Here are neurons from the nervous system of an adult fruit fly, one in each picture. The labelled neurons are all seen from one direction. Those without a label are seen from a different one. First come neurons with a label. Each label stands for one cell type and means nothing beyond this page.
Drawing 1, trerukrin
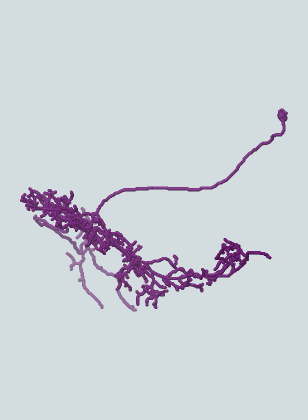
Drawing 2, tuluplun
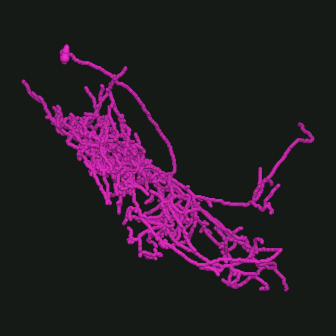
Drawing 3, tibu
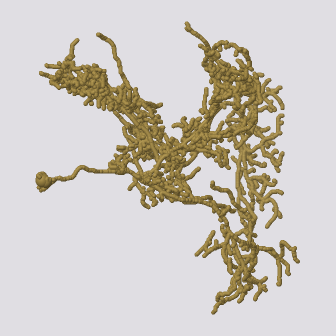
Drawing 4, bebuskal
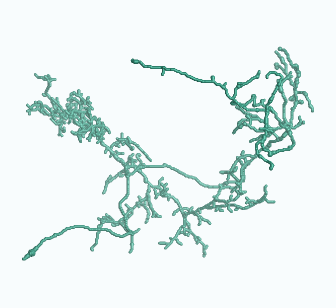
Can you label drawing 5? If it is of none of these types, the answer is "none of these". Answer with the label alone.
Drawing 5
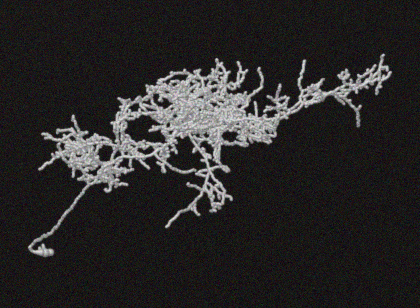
none of these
